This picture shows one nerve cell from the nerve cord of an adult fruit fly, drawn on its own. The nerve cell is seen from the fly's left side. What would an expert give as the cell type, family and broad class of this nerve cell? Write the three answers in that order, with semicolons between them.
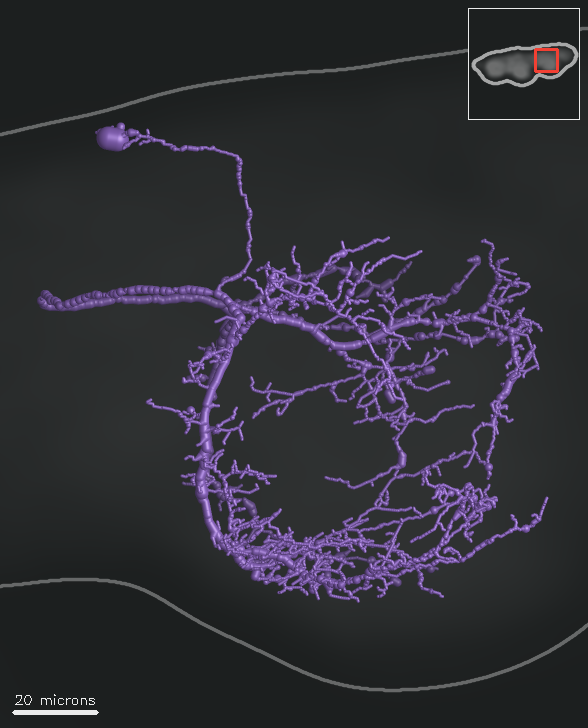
IN19B035; hemilineage 19B; nerve-cord intrinsic neuron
